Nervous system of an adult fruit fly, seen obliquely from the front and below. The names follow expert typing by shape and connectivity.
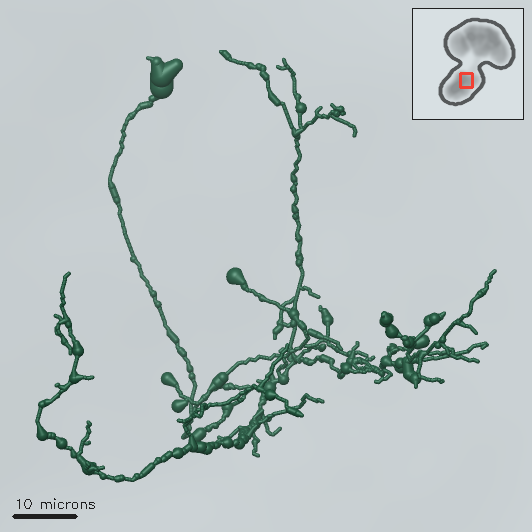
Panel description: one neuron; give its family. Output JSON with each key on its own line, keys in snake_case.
{
 "family": "hemilineage 11B"
}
